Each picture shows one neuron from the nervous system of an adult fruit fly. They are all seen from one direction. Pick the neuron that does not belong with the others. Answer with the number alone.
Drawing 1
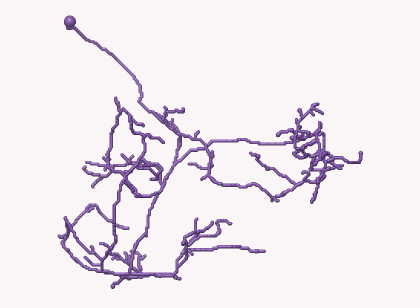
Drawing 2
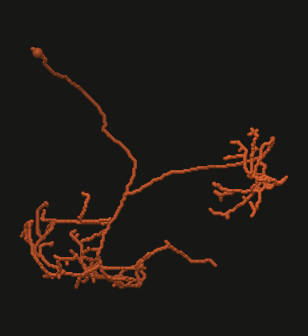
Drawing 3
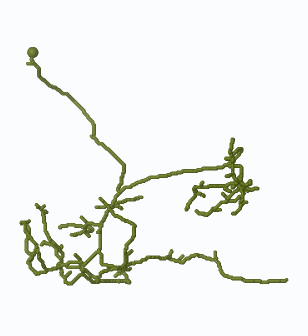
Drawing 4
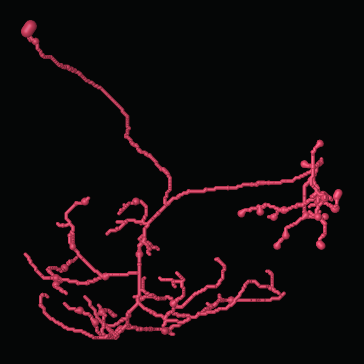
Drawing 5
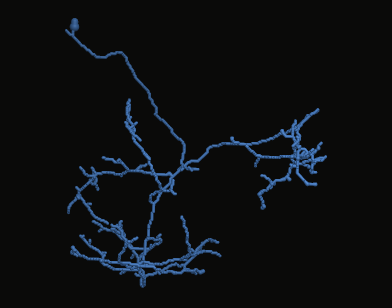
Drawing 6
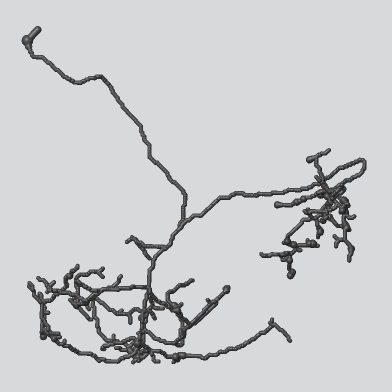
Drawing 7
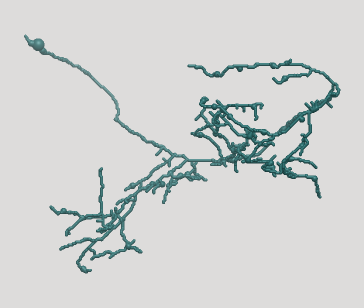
7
